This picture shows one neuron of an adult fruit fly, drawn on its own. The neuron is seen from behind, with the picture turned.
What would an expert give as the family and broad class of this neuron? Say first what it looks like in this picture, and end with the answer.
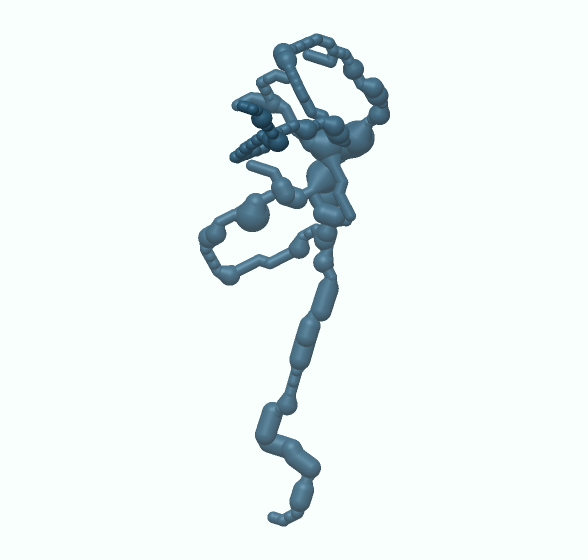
The drawing shows no cell body. It has a dozen or fewer branch ends. Its family is called class mechanosensory tactile. It is a sensory neuron entering the nerve cord.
